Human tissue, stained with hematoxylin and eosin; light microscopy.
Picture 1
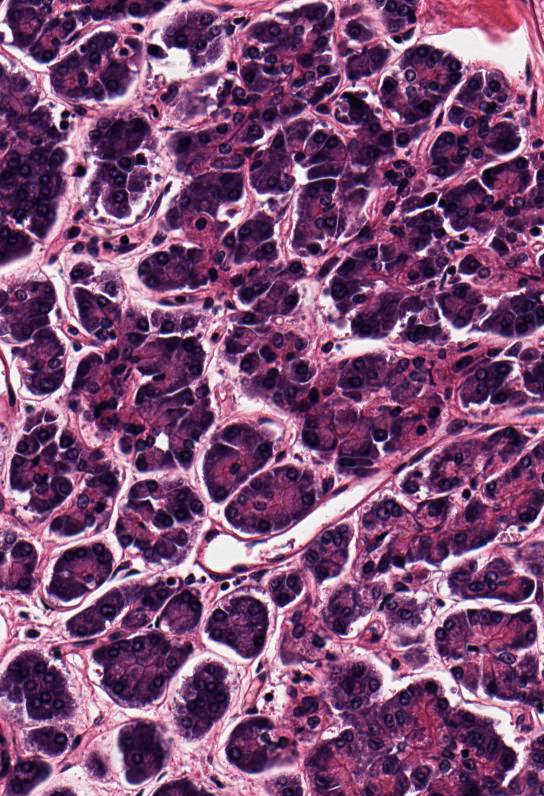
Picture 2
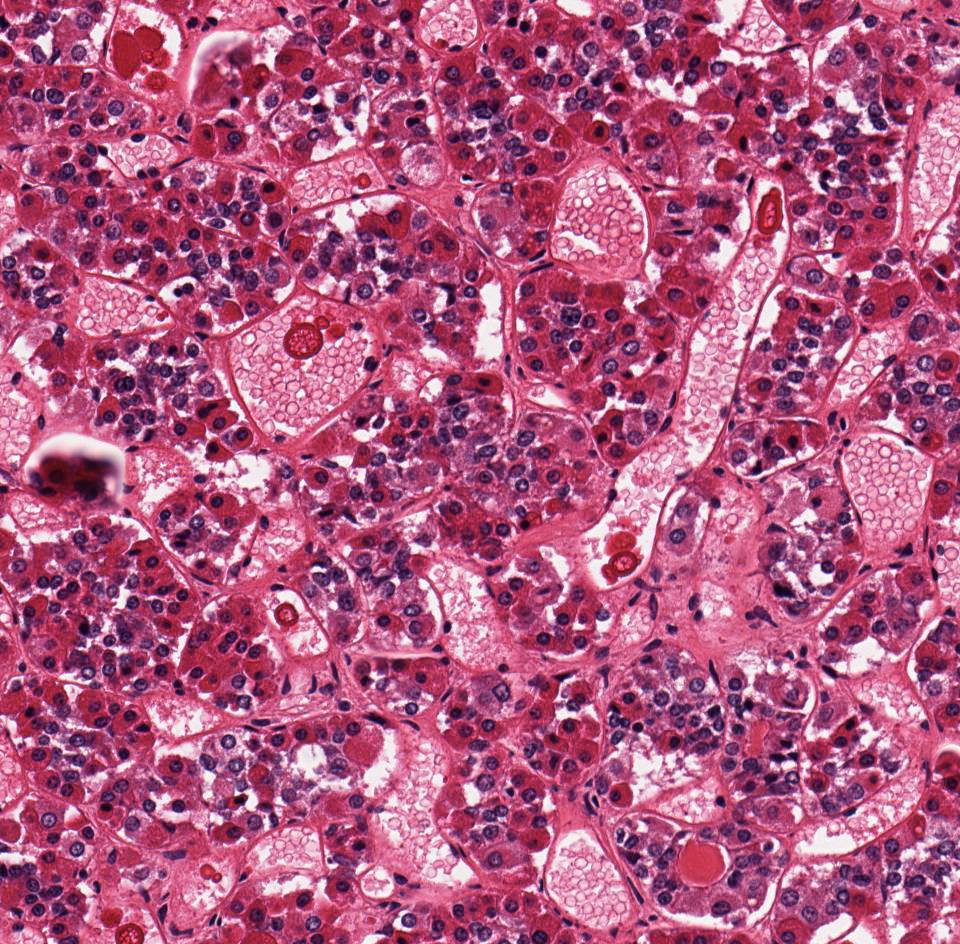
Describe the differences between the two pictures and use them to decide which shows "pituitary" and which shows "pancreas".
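Here the pancreas is picture 1 and the pituitary picture 2. On arrangement, picture 1 is filled with closely packed, rounded acini separated by thin partitions, whereas in picture 2 the cells sit in rounded nests and cords divided by thin pink partitions. On stroma, thin pink fibrous strands run between the acini, with a denser pink band of collagen at the top right corner, and no fat cells are present. On cytoplasm, many pituitary cells have deeply red, eosinophilic cytoplasm, lying in the same nests as cells whose cytoplasm is pale purple or barely stained. On nuclei, the acinar cells have round nuclei set toward the cell base, while pituitary nuclei are small, round and dark, single and roughly central in each cell.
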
